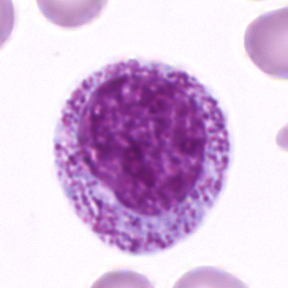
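Myelocyte, the central cell. Its outline is smooth and round to slightly oval. Numerous reddish-purple granules crowd the cytoplasm on every side of the nucleus, and between them the cytoplasm is pale greyish-blue. No clear vacuoles are present in the cytoplasm.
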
